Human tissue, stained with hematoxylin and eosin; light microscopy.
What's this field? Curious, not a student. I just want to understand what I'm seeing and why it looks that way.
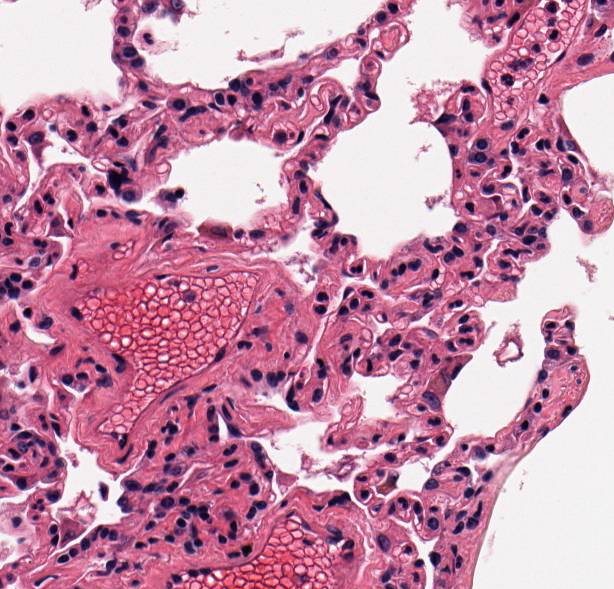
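It's alveolus. Thin, branching walls outline many large, empty, rounded spaces, mostly upper and right.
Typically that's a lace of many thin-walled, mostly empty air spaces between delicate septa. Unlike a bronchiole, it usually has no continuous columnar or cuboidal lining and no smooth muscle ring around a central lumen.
The walls carry lots of small, dark, round to oval nuclei. Left of centre, a large vessel is packed with red blood cells in a honeycomb-like mosaic.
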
